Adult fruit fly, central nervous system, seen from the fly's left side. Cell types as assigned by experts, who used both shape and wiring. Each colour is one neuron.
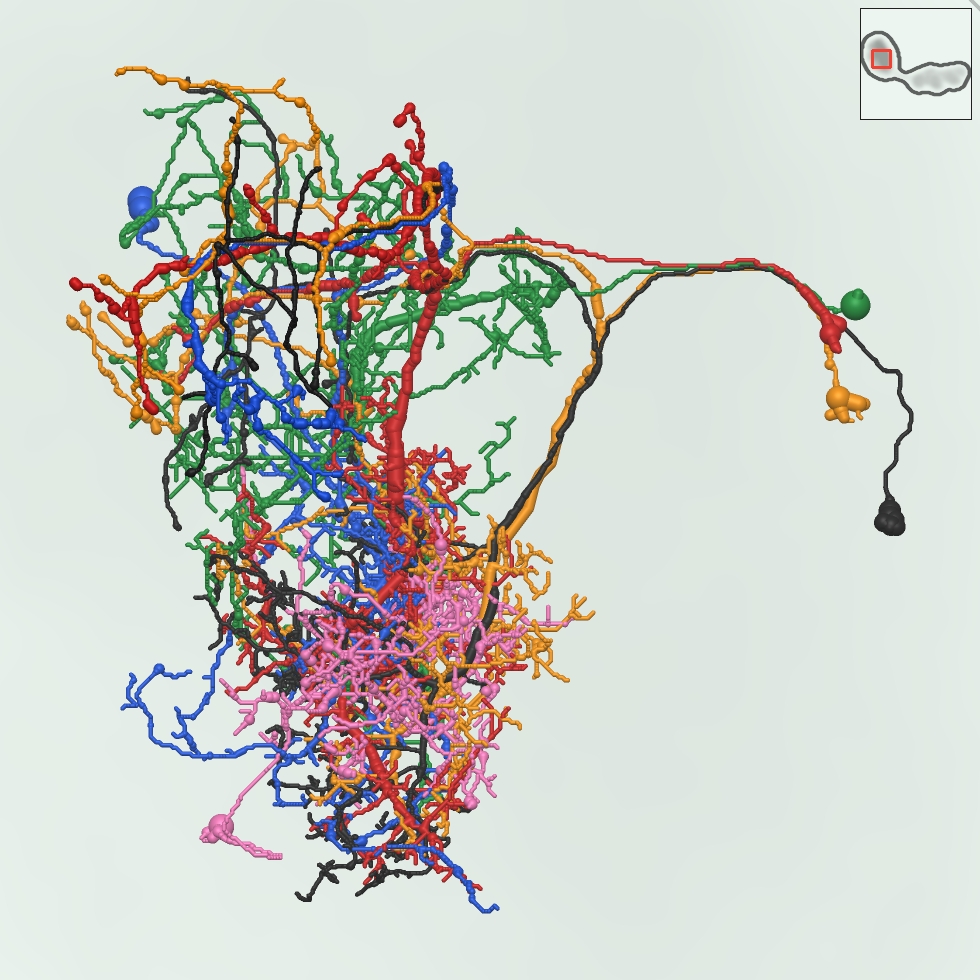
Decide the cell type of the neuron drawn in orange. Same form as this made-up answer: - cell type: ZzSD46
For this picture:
- cell type: WED111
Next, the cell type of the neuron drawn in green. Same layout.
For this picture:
- cell type: CB1932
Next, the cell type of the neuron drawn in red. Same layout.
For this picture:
- cell type: WED116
